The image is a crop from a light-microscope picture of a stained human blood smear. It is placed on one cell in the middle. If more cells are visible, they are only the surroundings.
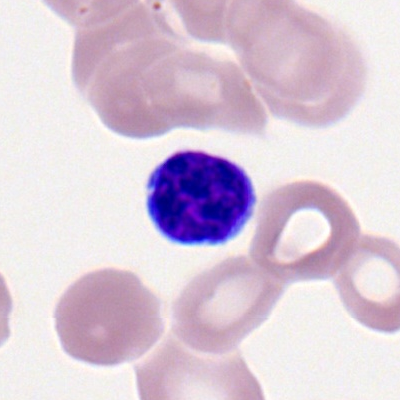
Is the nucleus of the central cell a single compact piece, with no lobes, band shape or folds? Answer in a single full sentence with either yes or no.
Yes, the nucleus of the cell is compact, undivided and round, oval or kidney-shaped.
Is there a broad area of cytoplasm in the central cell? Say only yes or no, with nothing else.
No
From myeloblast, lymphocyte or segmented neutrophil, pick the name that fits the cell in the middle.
lymphocyte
